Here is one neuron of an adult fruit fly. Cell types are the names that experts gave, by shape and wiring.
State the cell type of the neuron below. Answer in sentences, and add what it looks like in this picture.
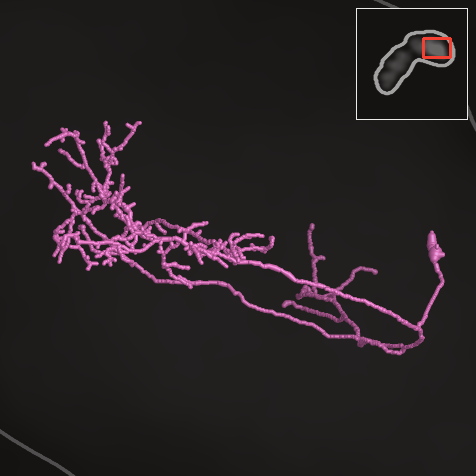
Its cell type is SIP145m. It is a central-brain intrinsic neuron. The cell body is on the right of the picture. The picture shows dozens of branch ends.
